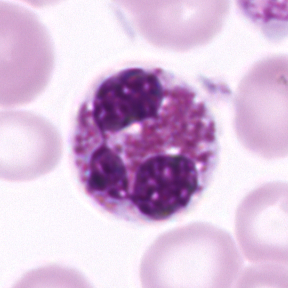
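Eosinophil in a stained smear of human peripheral blood under the light microscope. The cell has a round outline with a smooth edge. One nuclear lobe lies at the top of the cell and two along the bottom; none shows a visible nucleolus. Coarse granules pack the cytoplasm.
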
